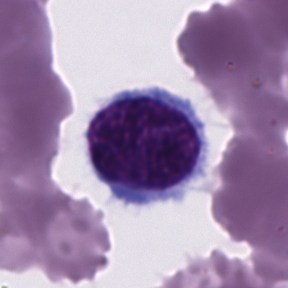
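Hairy cell, the central cell in this stained peripheral blood smear. Its border is ragged, fringed by many short, fine projections. The nucleus is round to slightly oval and lacks any notch or indentation. No nucleolus is visible, and the cytoplasm contains no granules.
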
